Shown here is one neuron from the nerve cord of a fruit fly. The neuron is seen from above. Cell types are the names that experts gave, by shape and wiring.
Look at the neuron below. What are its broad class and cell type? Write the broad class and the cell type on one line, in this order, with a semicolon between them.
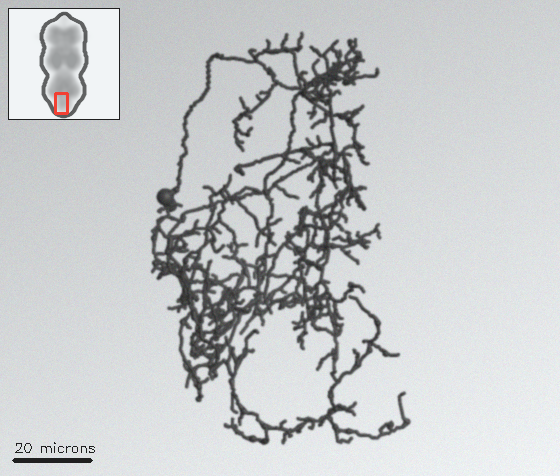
nerve-cord intrinsic neuron; INXXX474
